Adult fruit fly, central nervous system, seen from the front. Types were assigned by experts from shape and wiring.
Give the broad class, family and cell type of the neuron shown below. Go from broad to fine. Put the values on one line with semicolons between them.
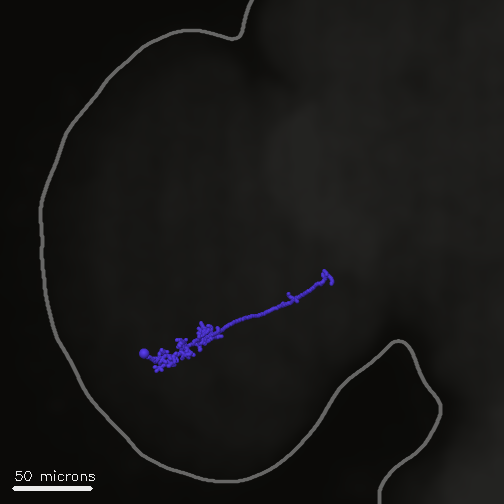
optic-lobe intrinsic neuron; Tm; Tm12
